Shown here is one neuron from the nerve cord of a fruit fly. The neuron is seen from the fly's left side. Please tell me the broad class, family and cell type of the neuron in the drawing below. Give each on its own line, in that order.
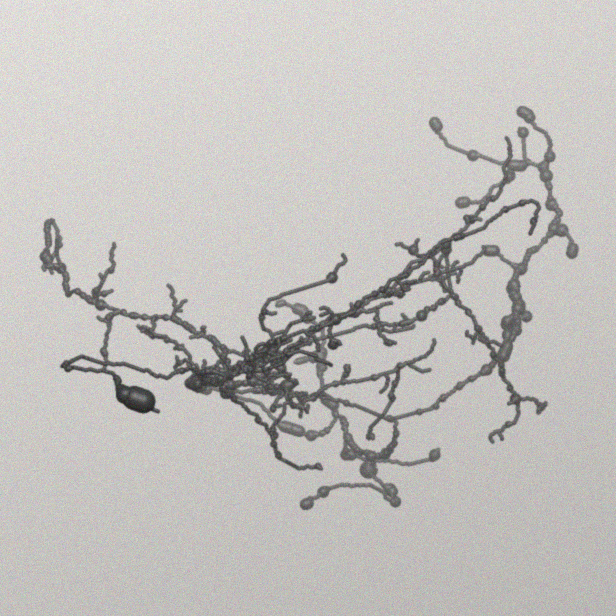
nerve-cord intrinsic neuron
hemilineage 14A
IN14A025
